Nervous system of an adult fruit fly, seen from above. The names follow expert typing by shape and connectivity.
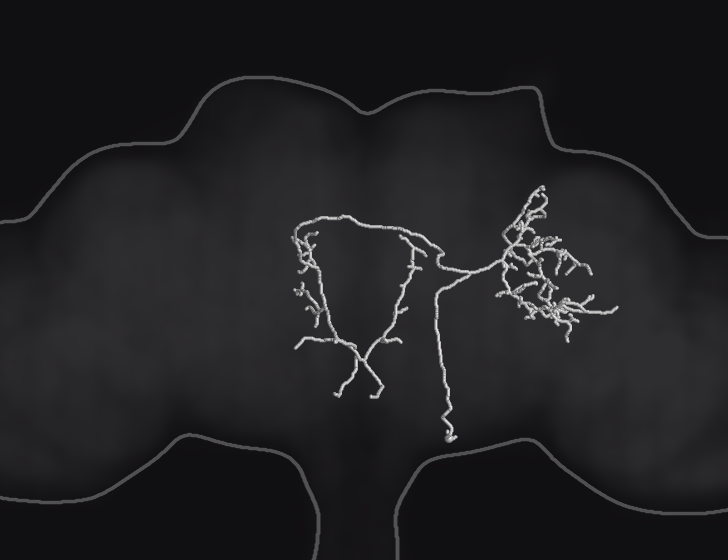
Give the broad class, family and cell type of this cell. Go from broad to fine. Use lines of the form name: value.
broad class: central-brain intrinsic neuron
family: hemilineage DM5_central
cell type: PVLP144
